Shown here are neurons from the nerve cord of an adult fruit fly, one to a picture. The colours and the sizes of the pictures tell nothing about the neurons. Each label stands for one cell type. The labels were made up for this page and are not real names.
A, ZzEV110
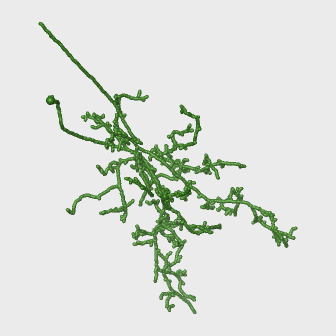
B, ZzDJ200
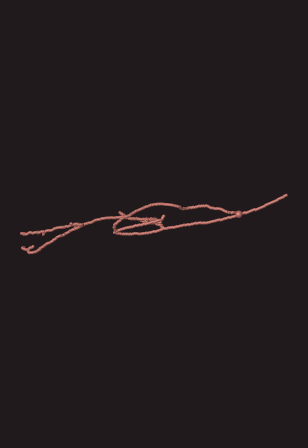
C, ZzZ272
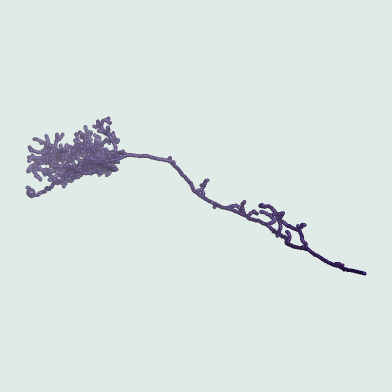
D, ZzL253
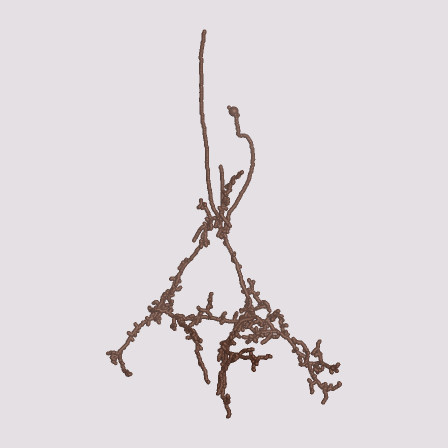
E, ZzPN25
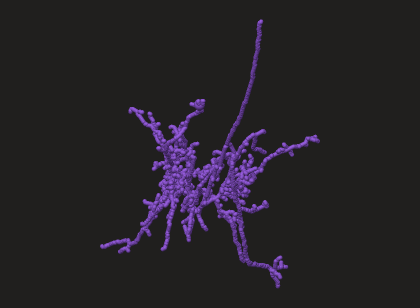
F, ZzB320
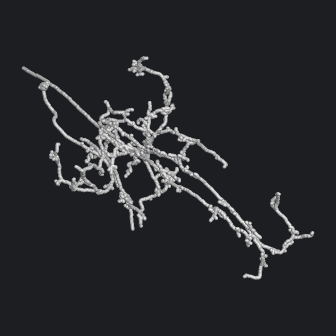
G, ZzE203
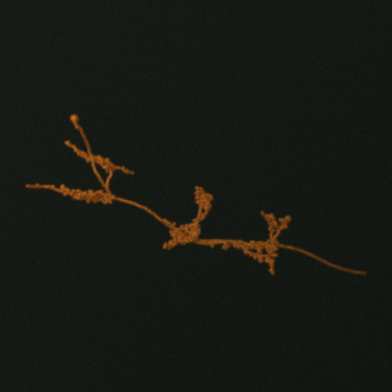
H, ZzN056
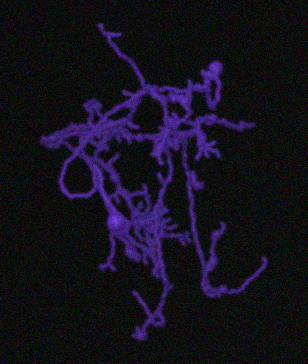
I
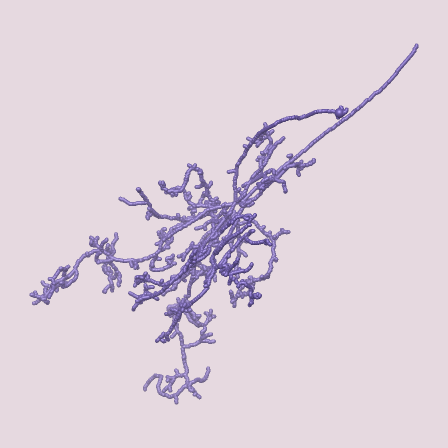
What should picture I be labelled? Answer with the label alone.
ZzEV110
